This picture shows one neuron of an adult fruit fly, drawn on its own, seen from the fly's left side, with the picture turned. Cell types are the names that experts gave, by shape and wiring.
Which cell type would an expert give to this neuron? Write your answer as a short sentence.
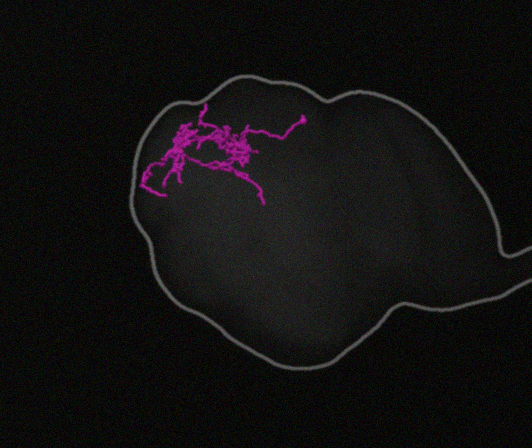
The cell type is pC1_15b.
